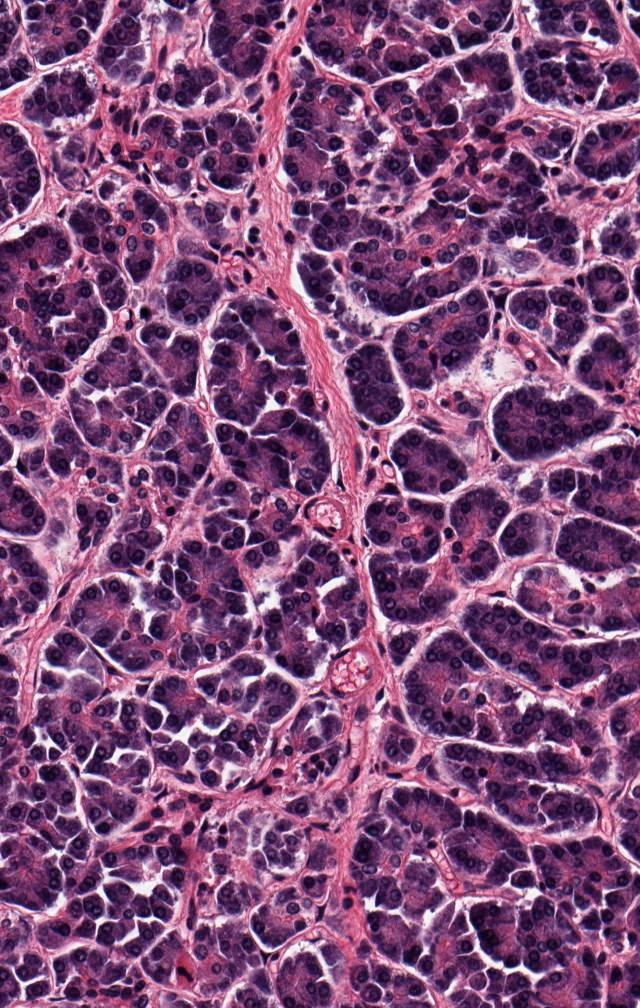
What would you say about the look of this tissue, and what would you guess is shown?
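First, architecture: closely packed acini fill the field, grouped into lobules by thin pink fibrous septa; a wider band of pink collagenous stroma runs roughly vertically through the centre. Second, nuclei: round, dark, toward the cell base. Third, cytoplasm: deeply purple, basophilic. This is pancreas.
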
